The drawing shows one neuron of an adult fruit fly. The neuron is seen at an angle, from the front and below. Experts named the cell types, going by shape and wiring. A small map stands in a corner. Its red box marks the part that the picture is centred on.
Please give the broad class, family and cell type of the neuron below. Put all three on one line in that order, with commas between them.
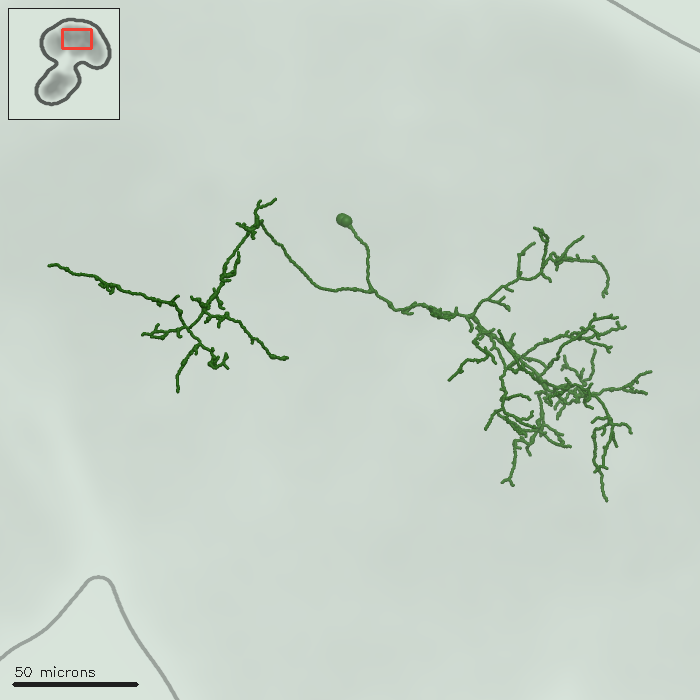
central-brain intrinsic neuron, hemilineage DM1_dorsal, CB4072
